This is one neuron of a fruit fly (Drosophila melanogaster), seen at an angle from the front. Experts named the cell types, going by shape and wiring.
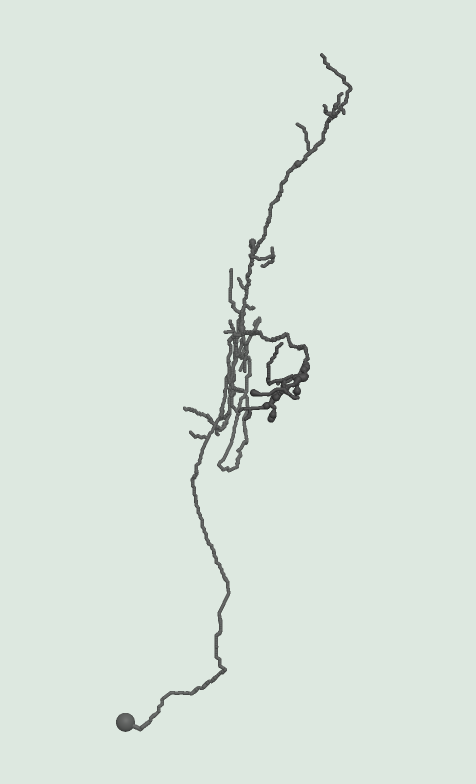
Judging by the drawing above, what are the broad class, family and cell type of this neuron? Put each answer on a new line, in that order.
central-brain intrinsic neuron
hemilineage LB3
GNG329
